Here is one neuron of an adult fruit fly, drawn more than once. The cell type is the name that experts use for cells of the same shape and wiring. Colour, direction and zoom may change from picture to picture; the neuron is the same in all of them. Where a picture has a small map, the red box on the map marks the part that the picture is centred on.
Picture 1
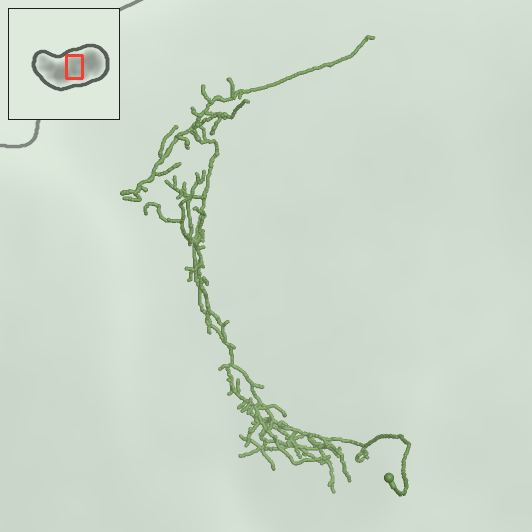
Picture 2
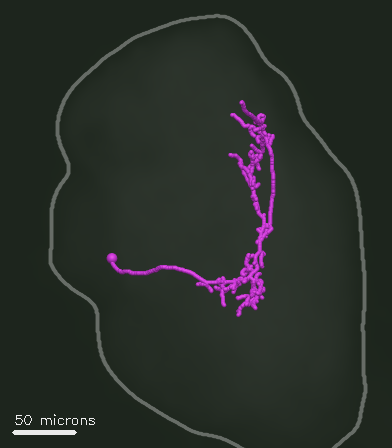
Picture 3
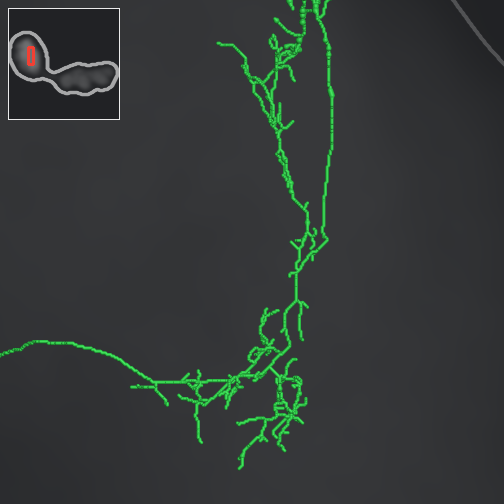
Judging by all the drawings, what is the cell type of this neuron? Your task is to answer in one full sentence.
To the cell type WEDPN2A belongs this neuron.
